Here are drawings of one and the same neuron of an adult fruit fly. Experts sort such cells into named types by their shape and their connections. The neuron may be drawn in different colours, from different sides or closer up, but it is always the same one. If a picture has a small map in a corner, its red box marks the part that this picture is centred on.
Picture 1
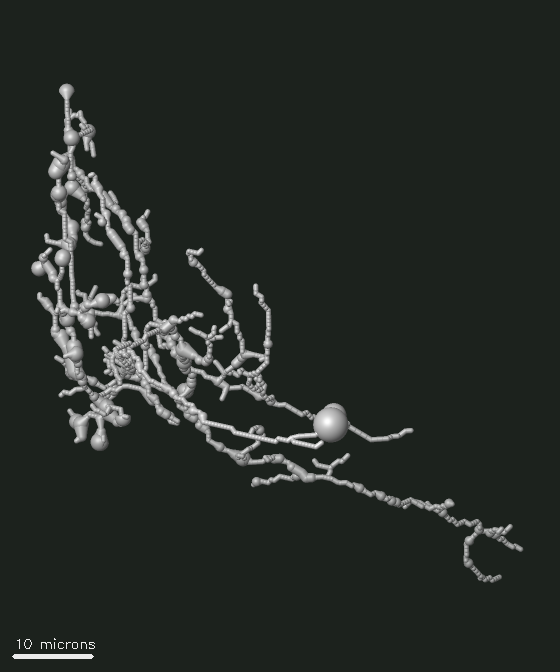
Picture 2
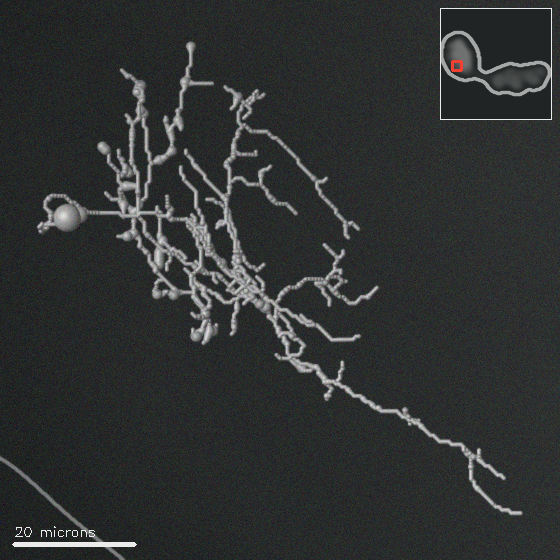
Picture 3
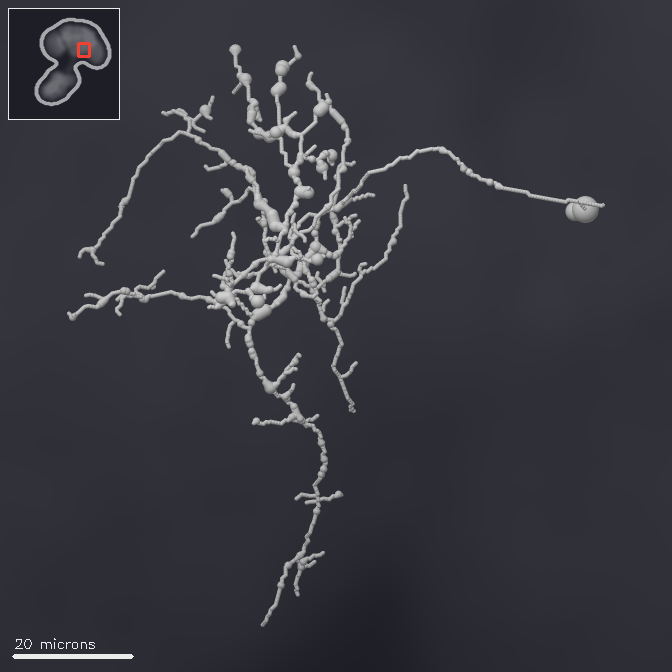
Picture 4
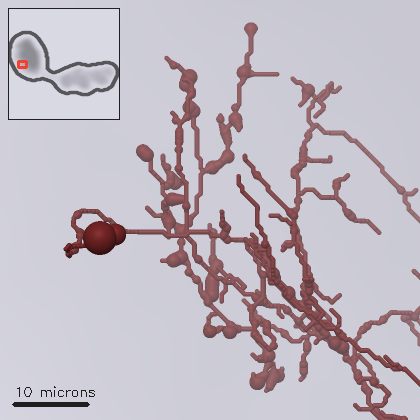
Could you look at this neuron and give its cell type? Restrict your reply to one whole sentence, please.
The neuron has GNG367_b as its cell type.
